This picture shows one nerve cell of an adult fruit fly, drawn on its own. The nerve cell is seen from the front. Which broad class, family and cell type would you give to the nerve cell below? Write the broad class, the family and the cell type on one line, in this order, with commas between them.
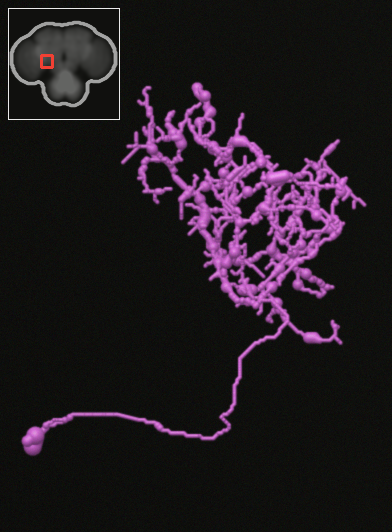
central-brain intrinsic neuron, hemilineage WEDa1, WED056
